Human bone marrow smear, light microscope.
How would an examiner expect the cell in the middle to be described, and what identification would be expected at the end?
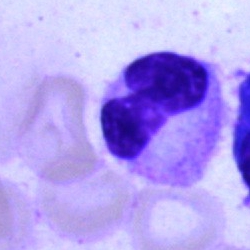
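Round and smooth, the outline of the cell encloses a nucleus lying toward the upper left part of the cell. Its cytoplasm is pale lilac, with no vacuoles seen. The cell is a band neutrophil.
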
